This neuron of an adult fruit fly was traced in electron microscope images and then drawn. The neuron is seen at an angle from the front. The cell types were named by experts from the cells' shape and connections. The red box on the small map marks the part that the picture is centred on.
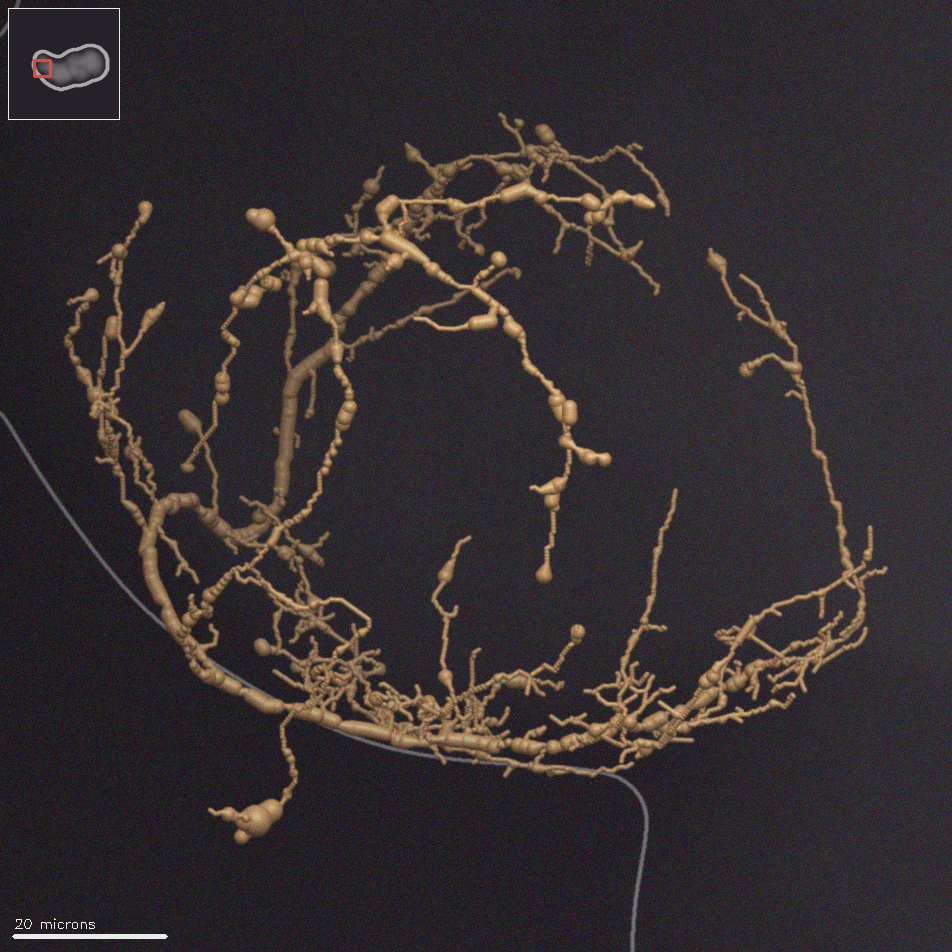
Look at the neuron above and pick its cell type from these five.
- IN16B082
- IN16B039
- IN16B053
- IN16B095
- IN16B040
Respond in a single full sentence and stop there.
The neuron is of cell type IN16B039.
